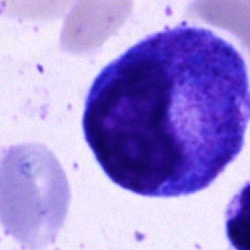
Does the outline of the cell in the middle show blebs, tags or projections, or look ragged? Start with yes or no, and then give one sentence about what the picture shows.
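No. The cell has a smooth, rounded outline.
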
